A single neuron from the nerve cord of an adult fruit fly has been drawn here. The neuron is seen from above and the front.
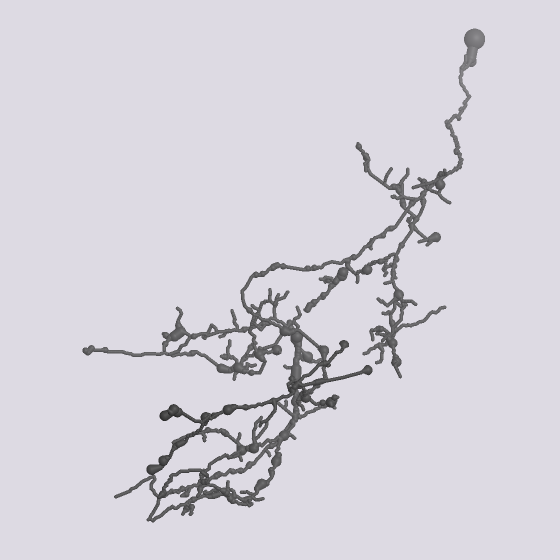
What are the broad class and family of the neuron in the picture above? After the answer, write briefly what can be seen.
It is a nerve-cord intrinsic neuron. Its family is hemilineage 20A.22A. The picture shows dozens of branch ends. In this view it is about as wide as it is tall.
